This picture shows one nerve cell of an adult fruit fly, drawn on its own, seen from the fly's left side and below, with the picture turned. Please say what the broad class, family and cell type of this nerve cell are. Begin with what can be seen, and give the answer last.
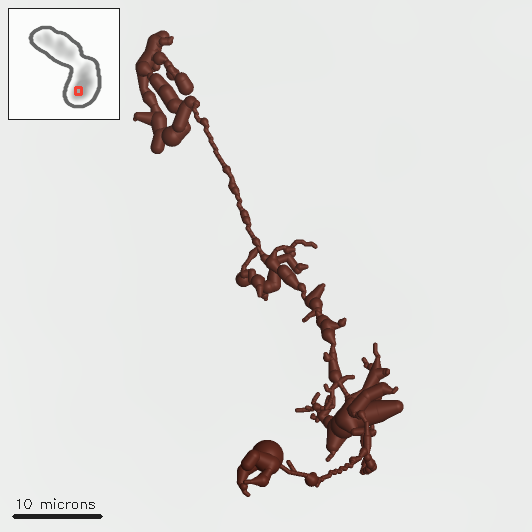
From top to bottom in the picture it spans about 55 microns. As drawn here it is taller than it is wide. Its broad class is optic-lobe intrinsic neuron. Its family is Mi. Its cell type is Mi1.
